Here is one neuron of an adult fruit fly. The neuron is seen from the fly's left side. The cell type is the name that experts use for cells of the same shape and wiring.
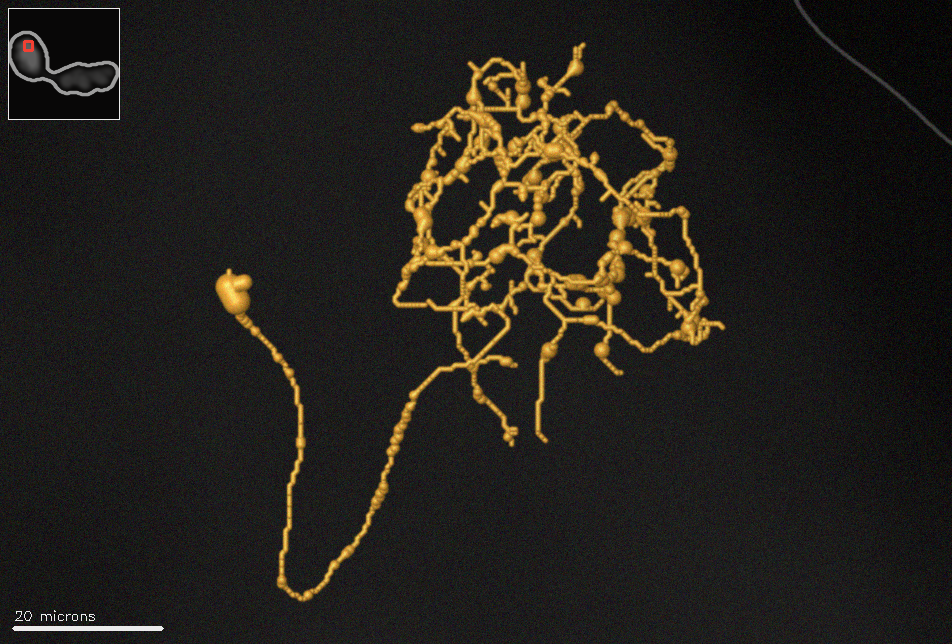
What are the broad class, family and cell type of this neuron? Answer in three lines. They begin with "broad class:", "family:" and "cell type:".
broad class: central-brain intrinsic neuron
family: hemilineage LHl4_dorsal
cell type: CB1509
